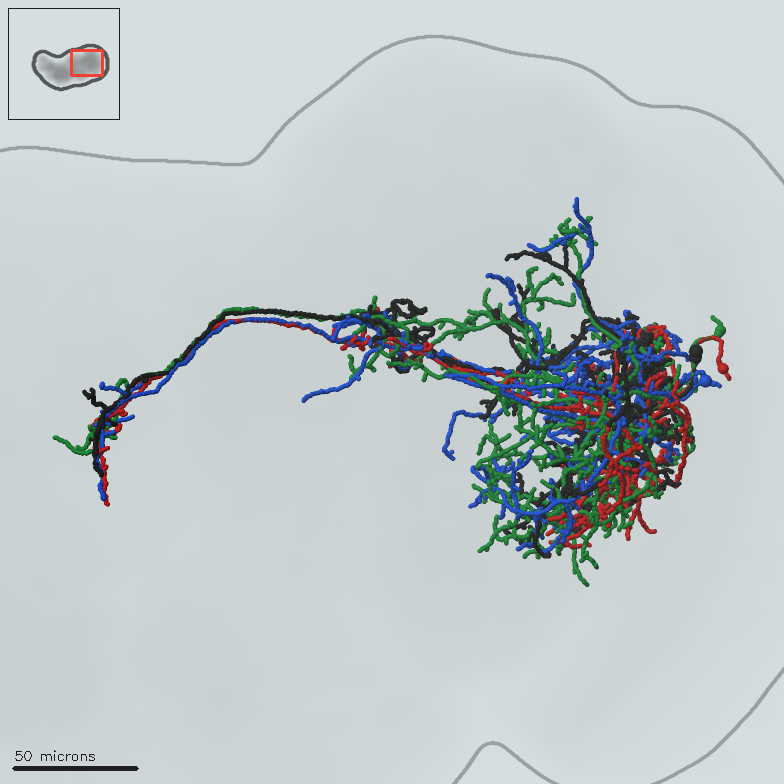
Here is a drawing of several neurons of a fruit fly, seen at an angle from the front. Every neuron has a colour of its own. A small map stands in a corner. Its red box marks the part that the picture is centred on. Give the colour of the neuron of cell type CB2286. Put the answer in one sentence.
The colour is black.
